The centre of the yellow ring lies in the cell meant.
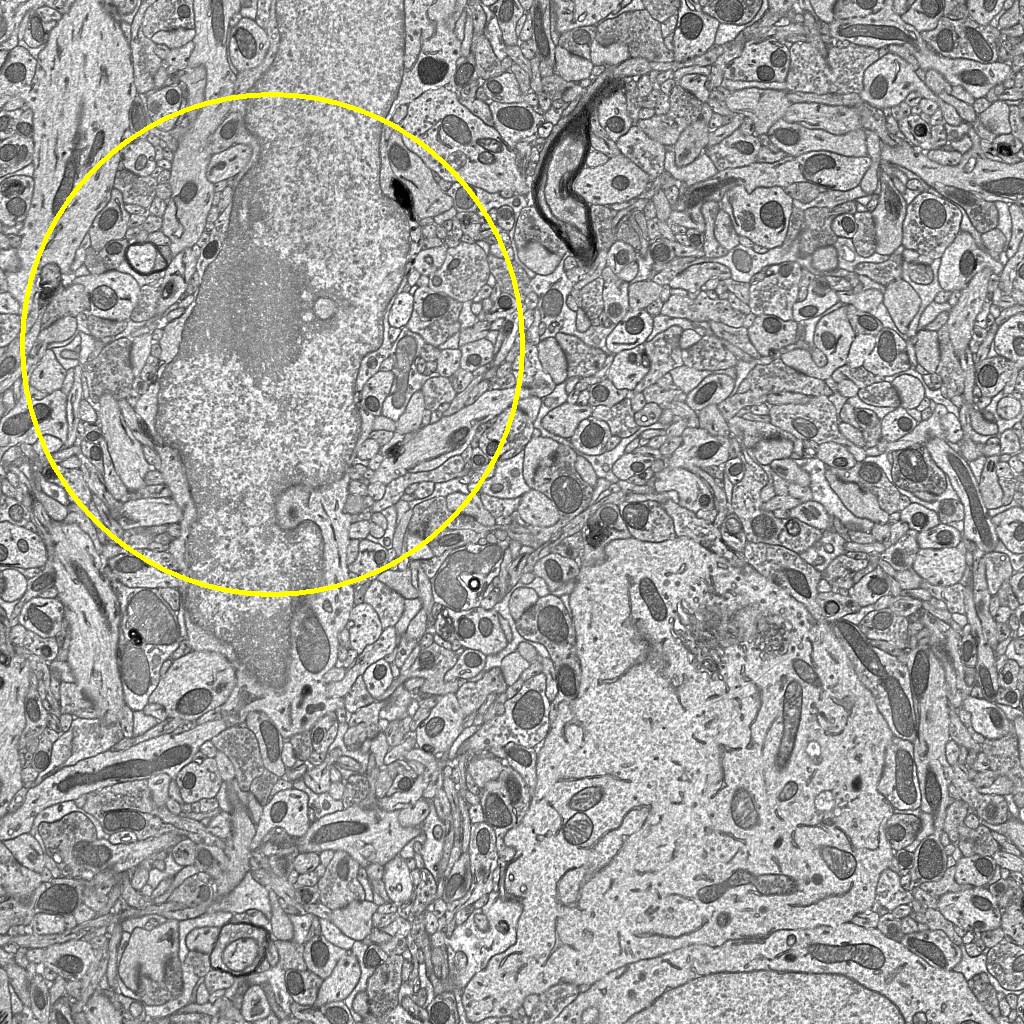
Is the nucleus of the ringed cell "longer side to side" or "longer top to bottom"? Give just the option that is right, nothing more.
Longer top to bottom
